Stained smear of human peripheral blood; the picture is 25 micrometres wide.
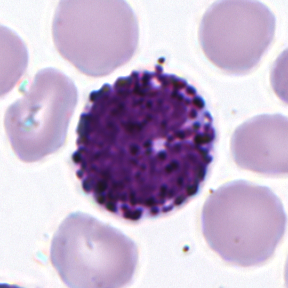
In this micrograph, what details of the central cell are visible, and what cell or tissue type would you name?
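Coarse dark purple-black granules seem to fill the whole cell, varying in size and unevenly scattered. Where they reach the margin, they make the edge bumpy. I cannot trace the shape of the nucleus at all; it is hidden beneath them. Basophil is the name for this cell.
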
